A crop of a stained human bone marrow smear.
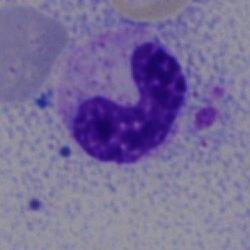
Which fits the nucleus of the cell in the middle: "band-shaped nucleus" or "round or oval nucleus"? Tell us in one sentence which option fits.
The nucleus of the cell is curved into a band that has no separate lobes.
